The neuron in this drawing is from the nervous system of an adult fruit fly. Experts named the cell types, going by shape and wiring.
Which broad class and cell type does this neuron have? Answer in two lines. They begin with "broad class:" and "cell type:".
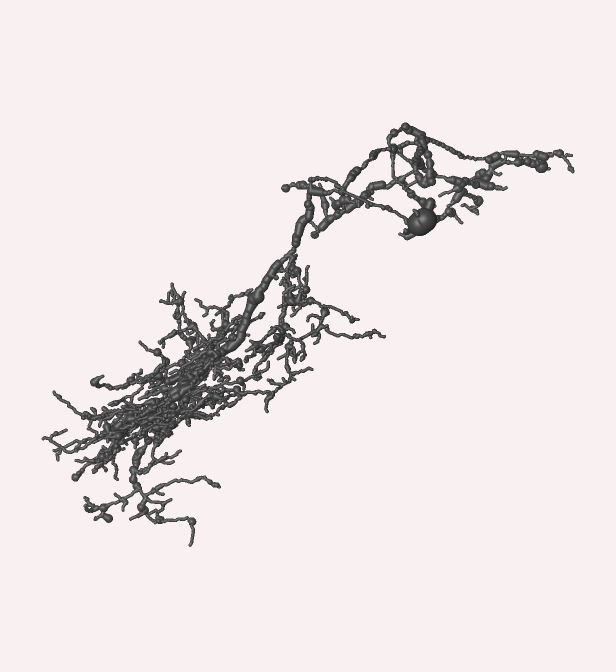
broad class: central-brain intrinsic neuron
cell type: GNG148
